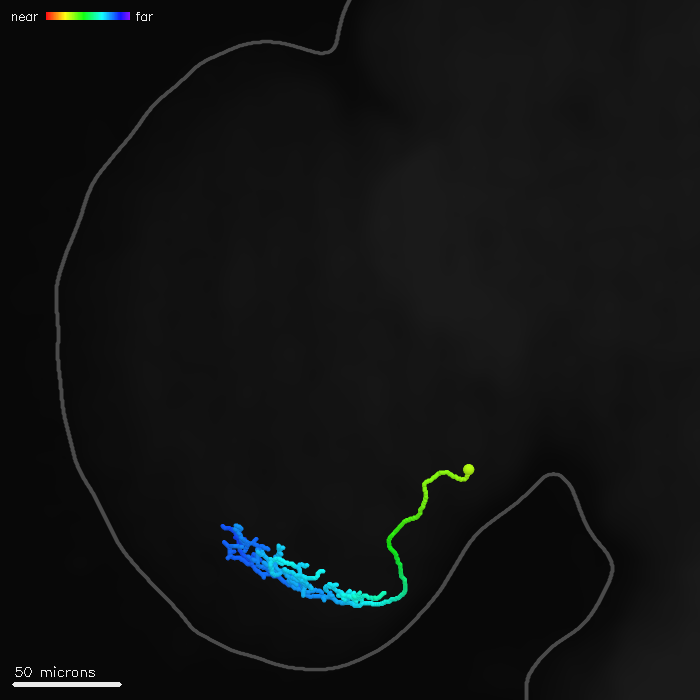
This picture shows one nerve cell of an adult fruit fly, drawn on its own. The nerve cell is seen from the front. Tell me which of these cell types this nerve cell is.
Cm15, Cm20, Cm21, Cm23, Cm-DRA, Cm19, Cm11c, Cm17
Cm15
